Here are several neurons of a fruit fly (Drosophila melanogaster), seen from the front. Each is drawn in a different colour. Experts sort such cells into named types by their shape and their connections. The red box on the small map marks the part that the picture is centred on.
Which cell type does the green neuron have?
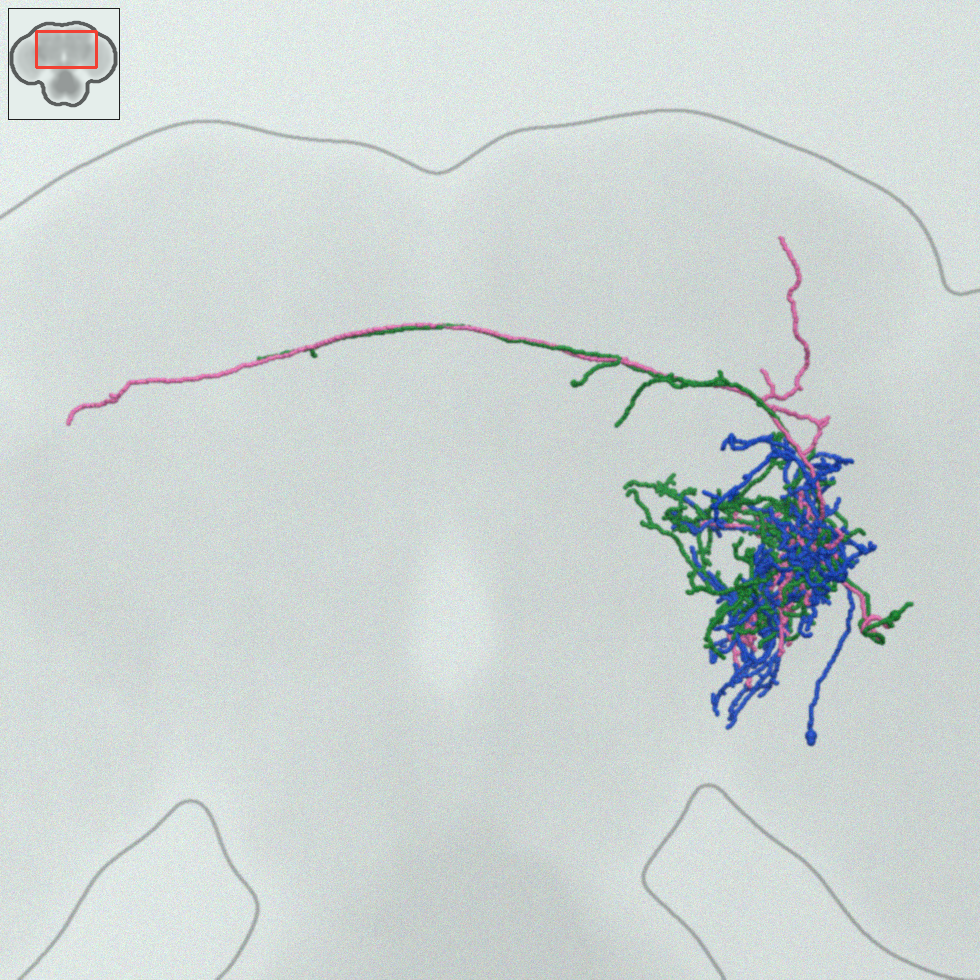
CB3302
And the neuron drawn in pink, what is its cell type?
CB4116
